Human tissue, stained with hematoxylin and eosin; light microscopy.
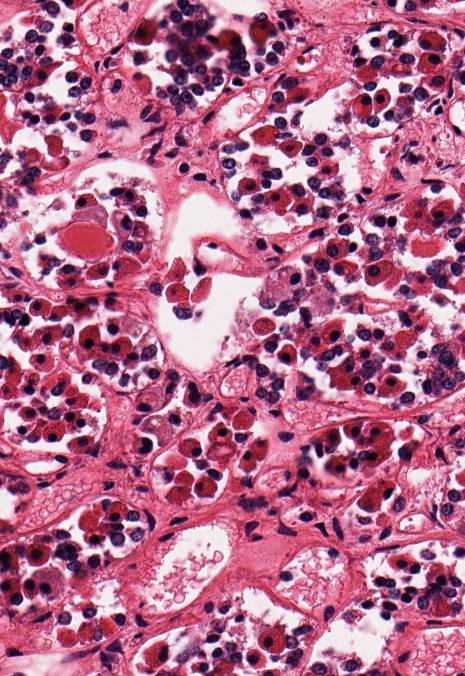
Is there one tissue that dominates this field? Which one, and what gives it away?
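Answer: pars distalis of the pituitary. Cells lie throughout in rounded nests separated by thin pink septa.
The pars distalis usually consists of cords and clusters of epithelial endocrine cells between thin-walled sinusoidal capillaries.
Within nearly every nest, cells with bright red cytoplasm are scattered among paler ones. Many nest cells have pale, clear or wispy cytoplasm.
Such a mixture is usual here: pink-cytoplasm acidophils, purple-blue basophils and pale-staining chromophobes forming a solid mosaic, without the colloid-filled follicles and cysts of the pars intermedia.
The nuclei are small, round and darkly stained.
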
